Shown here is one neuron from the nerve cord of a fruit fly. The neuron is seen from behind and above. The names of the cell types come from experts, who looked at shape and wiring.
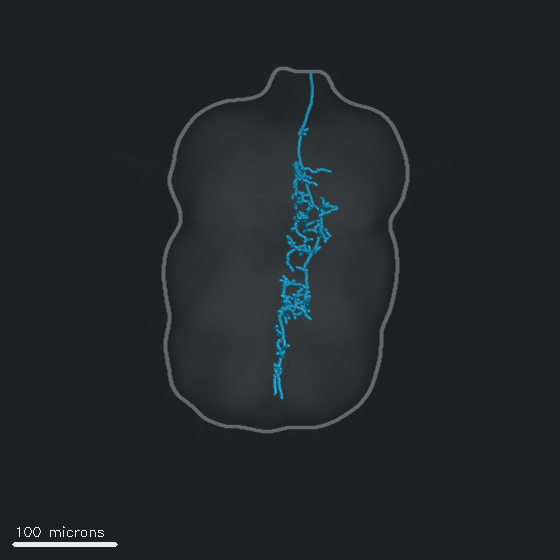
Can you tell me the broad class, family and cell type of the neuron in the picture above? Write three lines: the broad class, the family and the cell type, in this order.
descending neuron
hemilineage SMPpv2_ventral
DNpe021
